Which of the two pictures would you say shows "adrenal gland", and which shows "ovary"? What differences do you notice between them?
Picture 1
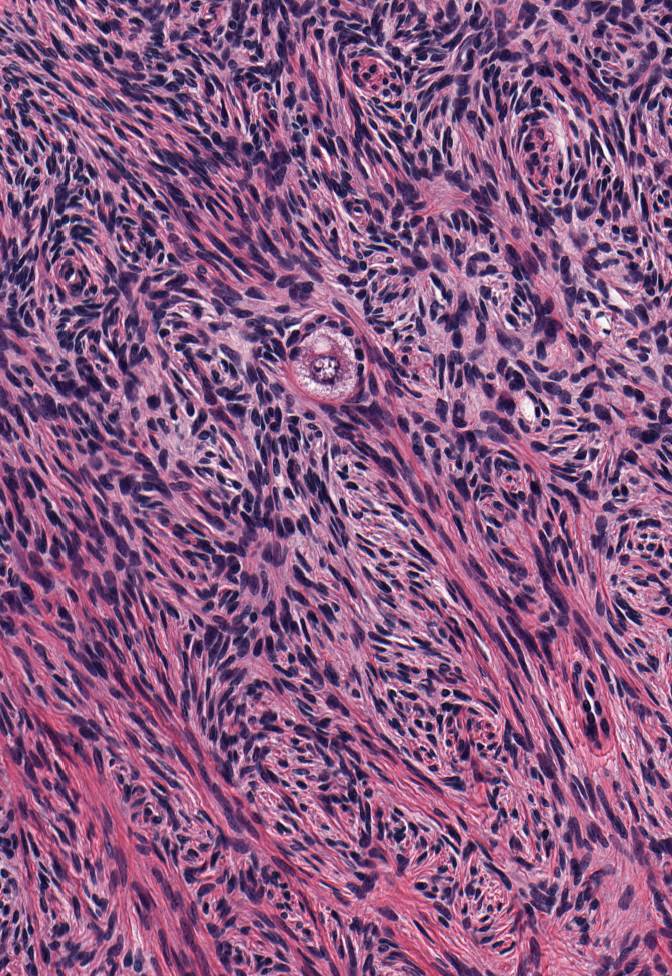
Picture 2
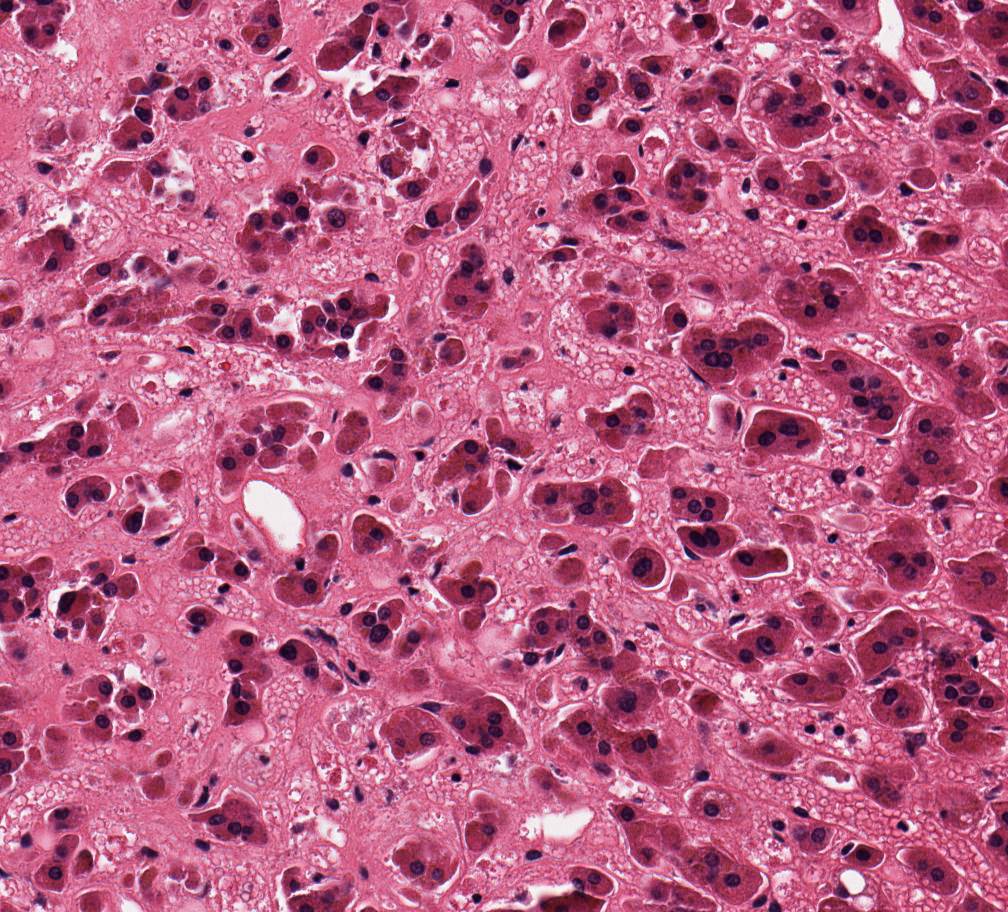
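Have a look at picture 1 first: that is the ovary, and picture 2 is the adrenal gland. In the ovary, small concentric whorls of spindle cells are scattered over the whole field.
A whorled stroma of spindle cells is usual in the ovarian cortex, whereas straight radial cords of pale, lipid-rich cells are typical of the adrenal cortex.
The ovarian nuclei are dark, crowded and oval to elongated, and the cells have scant pale pink fibrillary cytoplasm with cell borders that are hard to make out. Notice, too, a single round body a little above the middle and left of centre, with a pink concentric rim and a paler centre. In the adrenal gland you see islands of dense pink cytoplasm instead, many holding several round, fairly uniform nuclei clustered together. Between those islands the cytoplasm is pale and full of small clear vacuoles, so it looks bubbly, and small, dark, compact nuclei lie singly there.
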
